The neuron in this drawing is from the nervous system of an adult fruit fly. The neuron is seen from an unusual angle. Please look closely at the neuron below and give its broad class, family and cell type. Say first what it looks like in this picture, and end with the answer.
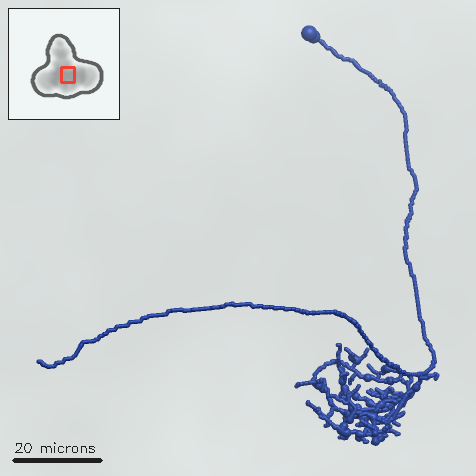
By the scale bar it is about 95 microns tall in this view. As drawn here it is about as wide as it is tall. This is a central-brain intrinsic neuron. Its family is called class CX. It is of cell type FC1F.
